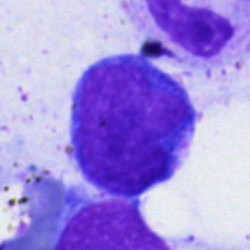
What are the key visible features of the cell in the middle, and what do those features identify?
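Nearly the entire cell is occupied by the nucleus. Its chromatin is fine and evenly spread. Blue cytoplasm appears only as a thin rim at the cell edge, and no vacuoles are present. The cell is a lymphocyte.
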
